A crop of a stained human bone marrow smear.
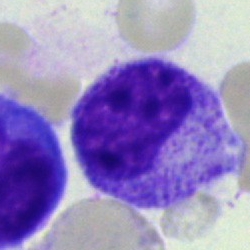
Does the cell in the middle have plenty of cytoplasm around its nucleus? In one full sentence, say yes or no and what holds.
Yes, it is abundant cytoplasm that surrounds its nucleus.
